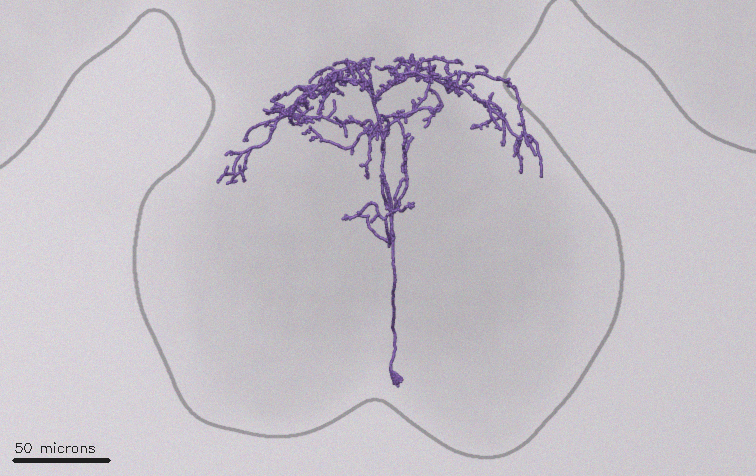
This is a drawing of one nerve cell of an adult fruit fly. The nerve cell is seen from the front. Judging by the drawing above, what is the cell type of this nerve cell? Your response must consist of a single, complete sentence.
This nerve cell is of the type IN00A022.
